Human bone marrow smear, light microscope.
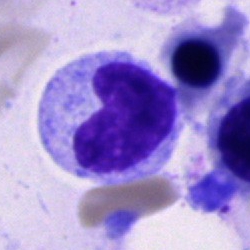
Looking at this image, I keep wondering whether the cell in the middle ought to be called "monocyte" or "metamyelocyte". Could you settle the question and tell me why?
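That's a metamyelocyte. What tips it is the fine purple granules scattered through the cytoplasm.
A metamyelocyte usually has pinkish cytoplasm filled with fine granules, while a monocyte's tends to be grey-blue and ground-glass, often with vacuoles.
Otherwise, the nucleus is indented into a kidney shape and lies toward the right, and the cytoplasm is pale lilac-blue and moderate in amount.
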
